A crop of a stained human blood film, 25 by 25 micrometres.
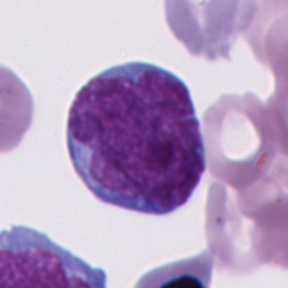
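Myeloblast at the centre of this stained smear of human peripheral blood. First, the cell is round and smooth in outline and about 13 micrometres across. Next, the nucleus fills about 80% of the cell's area, its purple chromatin finely clumped into a mottled look. Last, the cytoplasm forms a thin blue rim around the nucleus, with a pale clear patch at the lower left beside the nucleus.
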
